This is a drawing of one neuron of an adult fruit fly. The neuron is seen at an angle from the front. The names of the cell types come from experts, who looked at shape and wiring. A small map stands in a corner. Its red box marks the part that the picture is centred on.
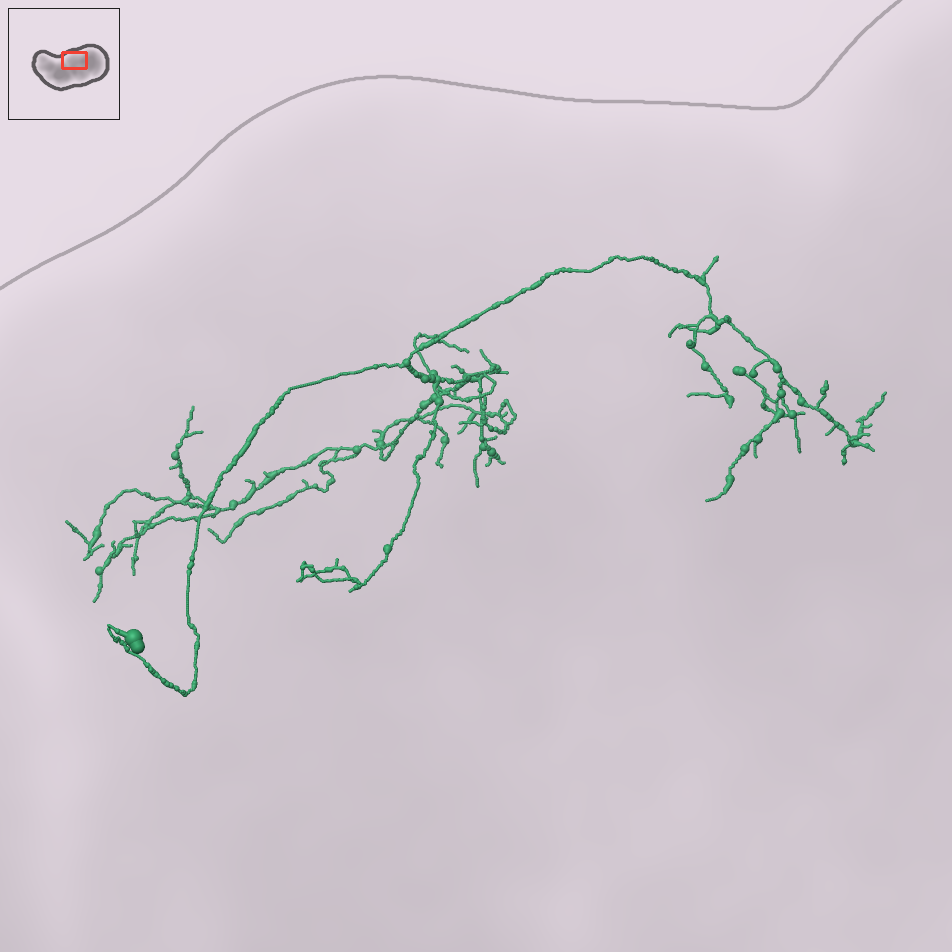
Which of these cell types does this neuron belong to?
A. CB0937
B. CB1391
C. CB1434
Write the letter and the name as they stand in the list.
A. CB0937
